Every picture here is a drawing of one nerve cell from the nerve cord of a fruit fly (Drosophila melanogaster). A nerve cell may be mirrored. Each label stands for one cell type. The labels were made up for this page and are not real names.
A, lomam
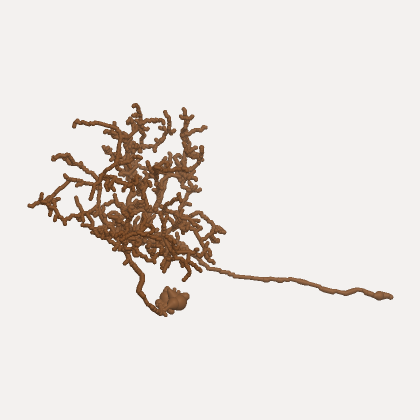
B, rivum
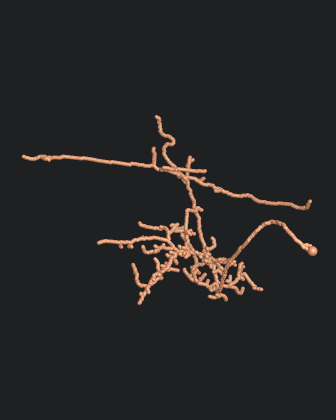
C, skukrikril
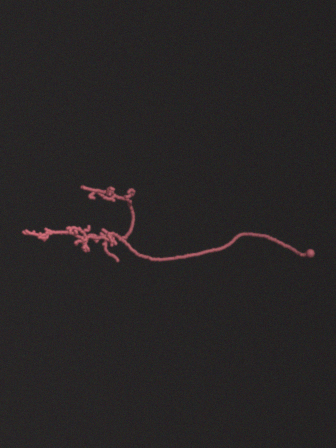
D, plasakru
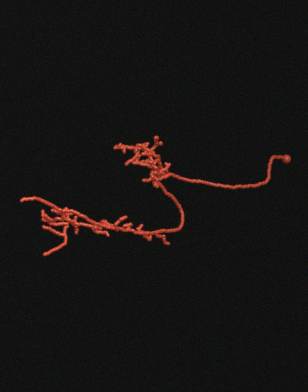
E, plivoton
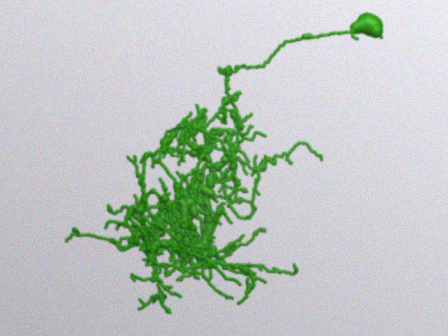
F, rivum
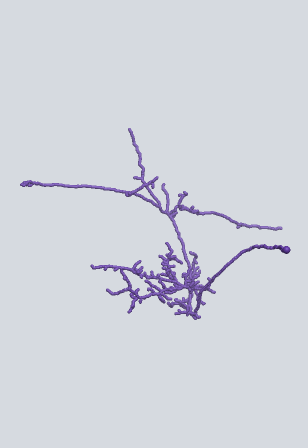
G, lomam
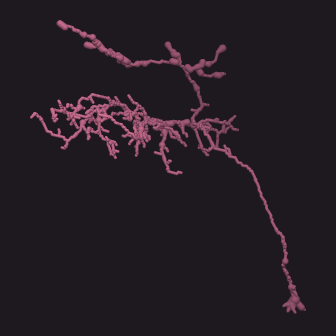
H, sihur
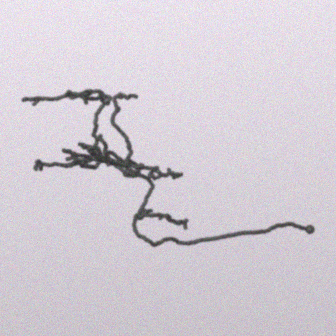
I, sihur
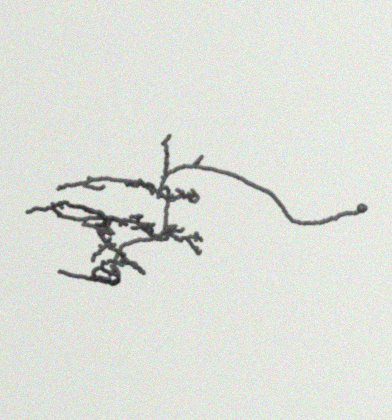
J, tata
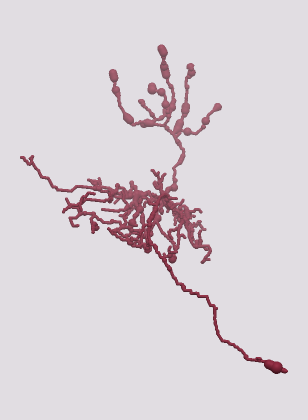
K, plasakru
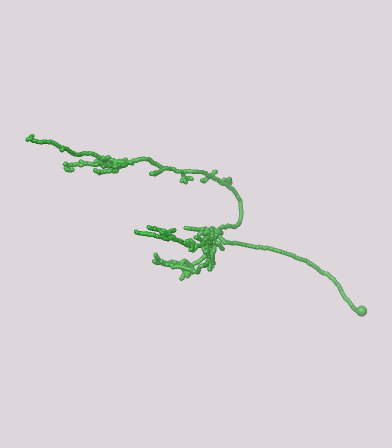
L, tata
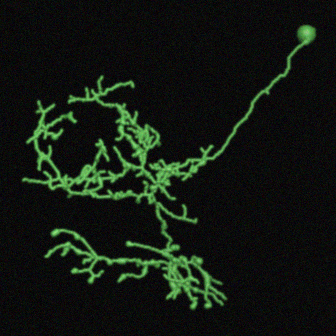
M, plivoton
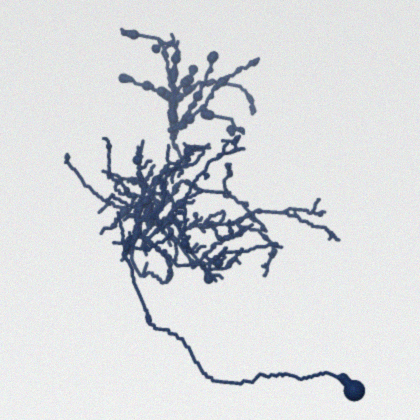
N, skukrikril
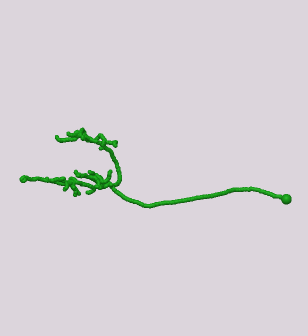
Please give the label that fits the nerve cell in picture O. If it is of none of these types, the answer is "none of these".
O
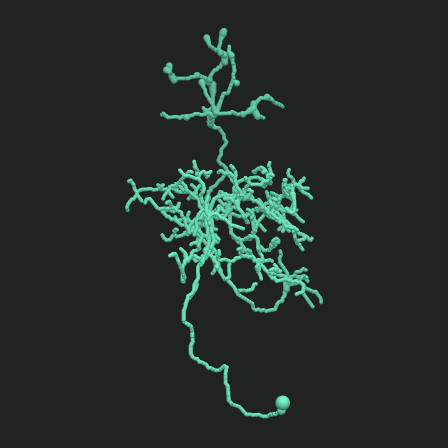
plivoton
